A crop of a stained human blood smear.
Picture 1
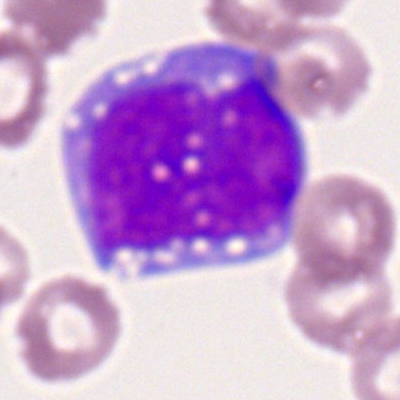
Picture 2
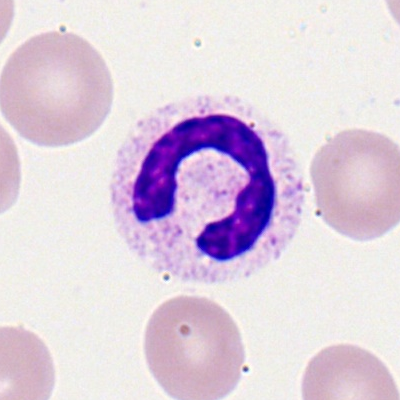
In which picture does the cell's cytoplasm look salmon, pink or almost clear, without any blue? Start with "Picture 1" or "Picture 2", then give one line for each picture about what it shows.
Picture 2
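In picture 1: The cytoplasm is a deep blue.
In picture 2: The cytoplasm is abundant and pale pink.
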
